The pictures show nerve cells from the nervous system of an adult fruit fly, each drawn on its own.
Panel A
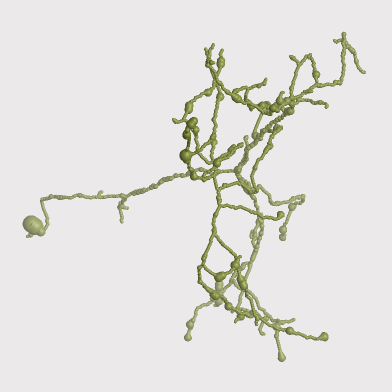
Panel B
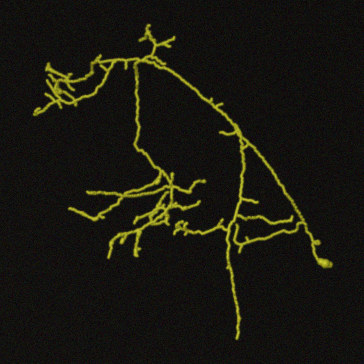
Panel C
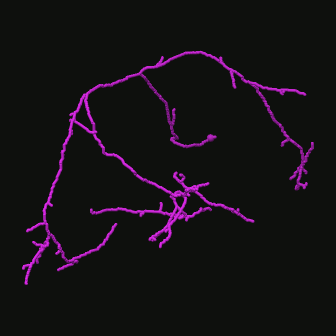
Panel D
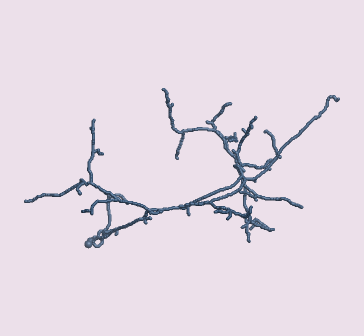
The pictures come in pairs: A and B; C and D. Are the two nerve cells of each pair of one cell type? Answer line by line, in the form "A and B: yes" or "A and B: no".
A and B: no
C and D: yes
